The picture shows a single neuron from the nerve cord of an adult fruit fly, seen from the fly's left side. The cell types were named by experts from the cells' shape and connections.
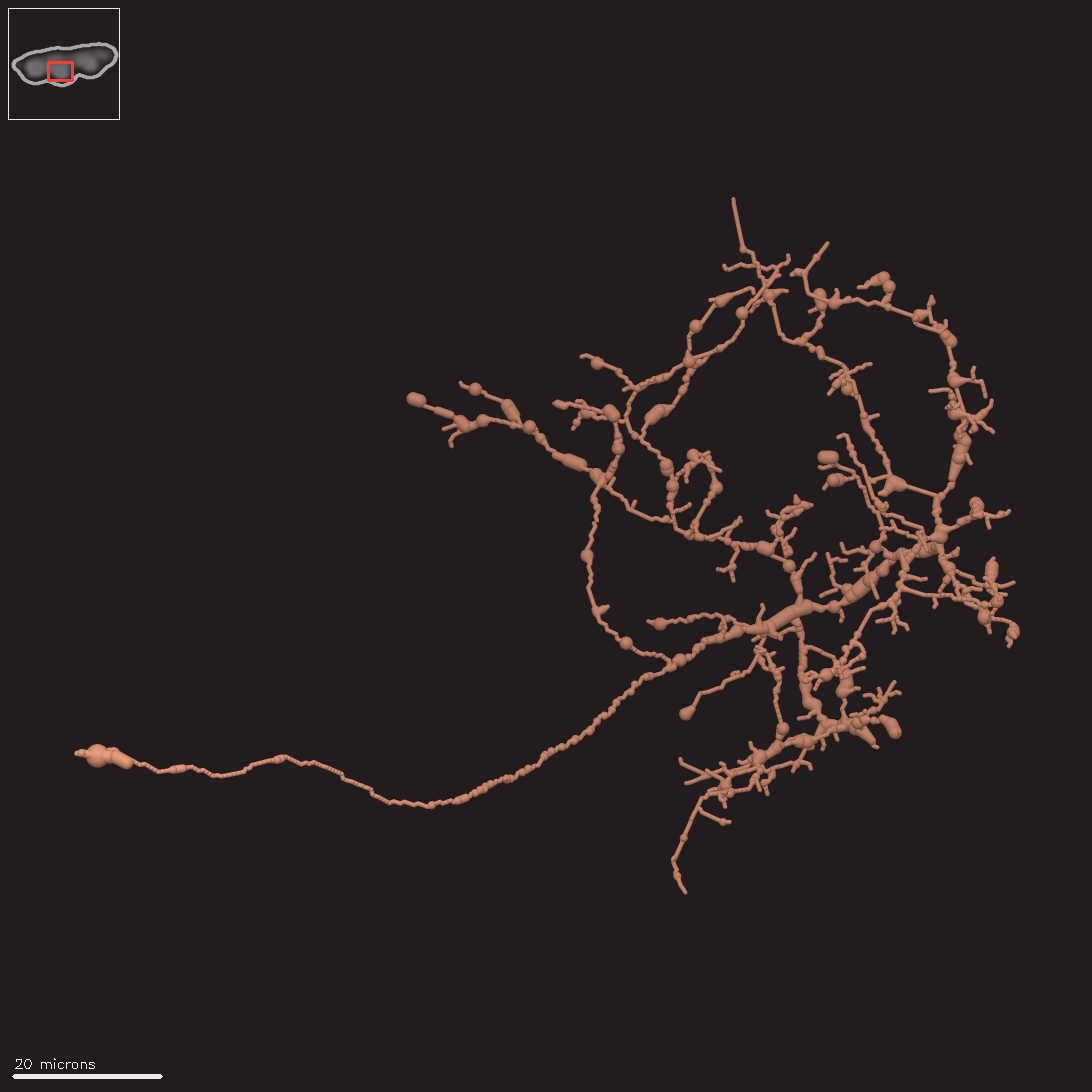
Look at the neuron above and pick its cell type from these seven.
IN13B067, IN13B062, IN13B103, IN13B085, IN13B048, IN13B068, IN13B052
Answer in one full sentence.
It is IN13B067 that is the cell type of the neuron.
